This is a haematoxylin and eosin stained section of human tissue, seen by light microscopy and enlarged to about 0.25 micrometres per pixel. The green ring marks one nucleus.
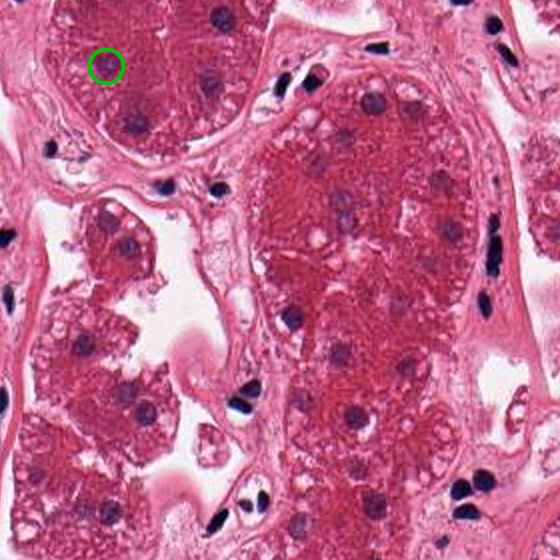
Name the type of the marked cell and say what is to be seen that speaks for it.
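This is a proximal tubule cell. The nucleus is round and purple, with a speckled interior and a soft, slightly blurred edge. The nucleus is surrounded on all sides by cytoplasm and sits away from the outer edge of the tubule. The cytoplasm is deep red and coarsely granular, with scattered small pale spots. No outline separates this cell from its neighbours; its cytoplasm runs continuously into theirs. It lies inside a rounded tubule cross-section whose outer edge is a thin pink band with wavy fibrous tissue beyond it, toward the lower left.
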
